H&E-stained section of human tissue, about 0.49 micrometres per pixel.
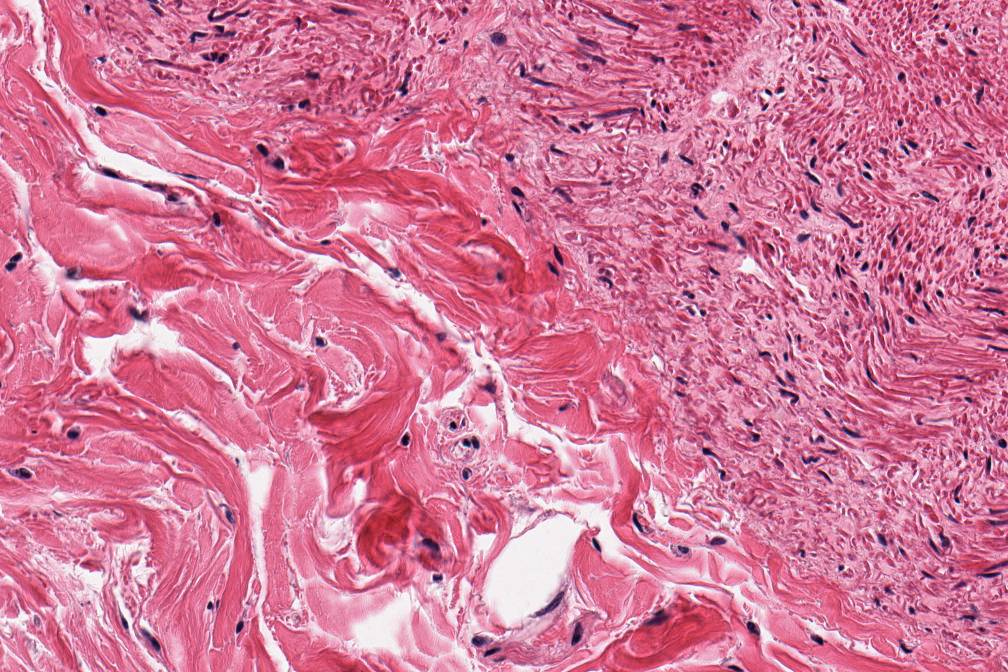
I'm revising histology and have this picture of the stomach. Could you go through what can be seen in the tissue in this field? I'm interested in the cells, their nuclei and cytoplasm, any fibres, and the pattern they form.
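The field is divided obliquely: dense collagen bundles occupy the left and lower left, and a more cellular spindle-cell area the upper and right. On the left the bundles are thick, wavy and deeply eosinophilic. Around the spindle cells on the right the matrix is paler pink and more finely fibrillary. Near the lower centre, a small round profile with a few nuclei lies among collagen bundles.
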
